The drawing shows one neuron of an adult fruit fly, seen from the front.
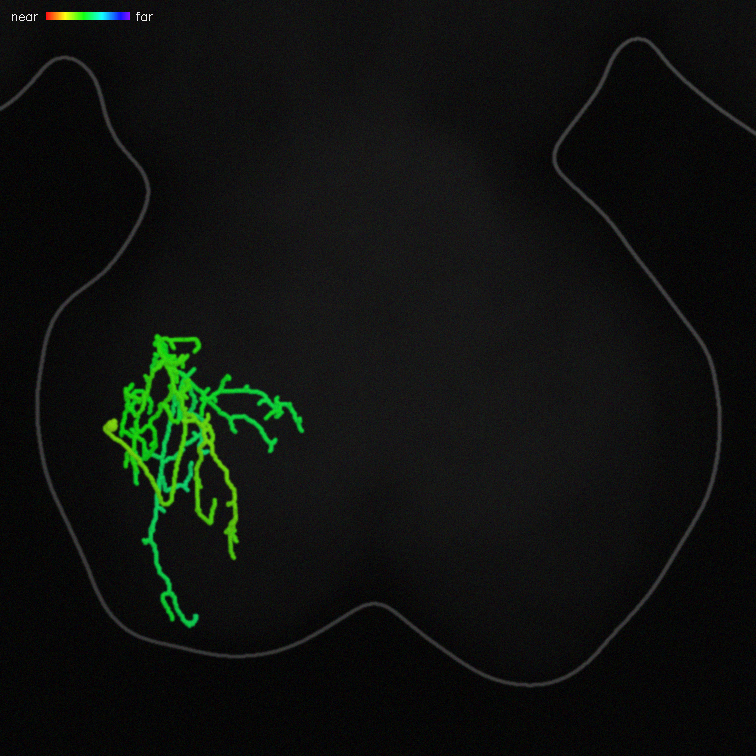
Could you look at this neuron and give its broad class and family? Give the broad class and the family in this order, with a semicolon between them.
nerve-cord intrinsic neuron; hemilineage 08A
